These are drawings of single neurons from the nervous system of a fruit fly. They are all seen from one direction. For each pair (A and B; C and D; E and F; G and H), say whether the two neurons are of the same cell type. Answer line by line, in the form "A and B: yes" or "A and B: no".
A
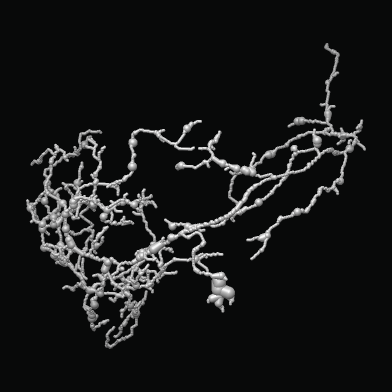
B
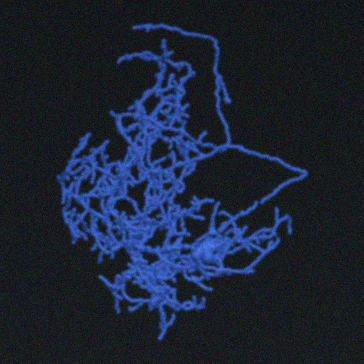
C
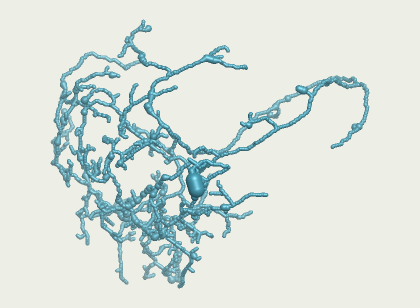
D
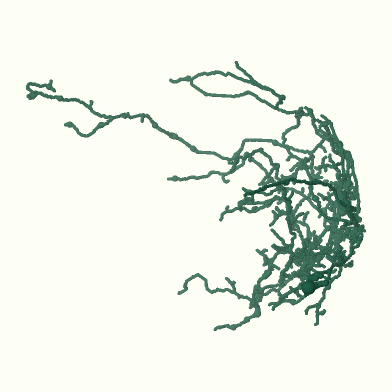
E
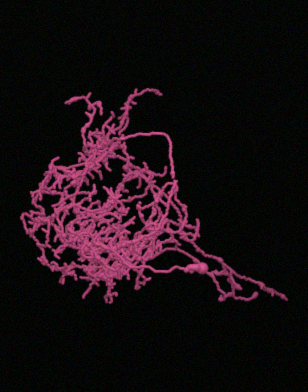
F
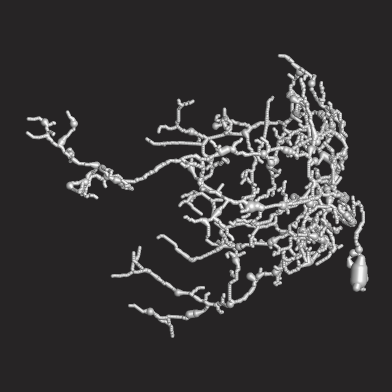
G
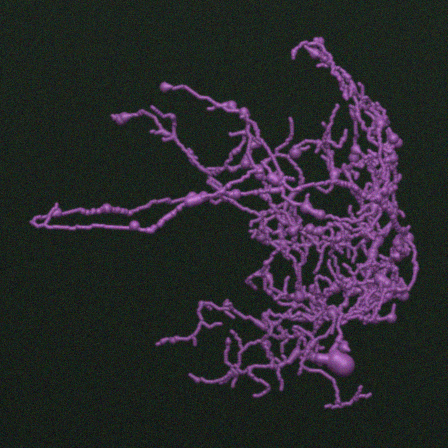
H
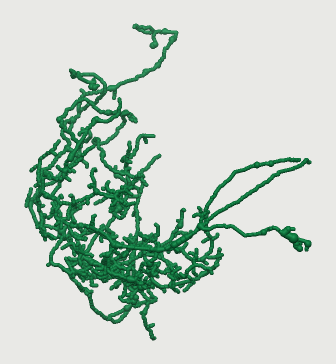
A and B: no
C and D: yes
E and F: no
G and H: yes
